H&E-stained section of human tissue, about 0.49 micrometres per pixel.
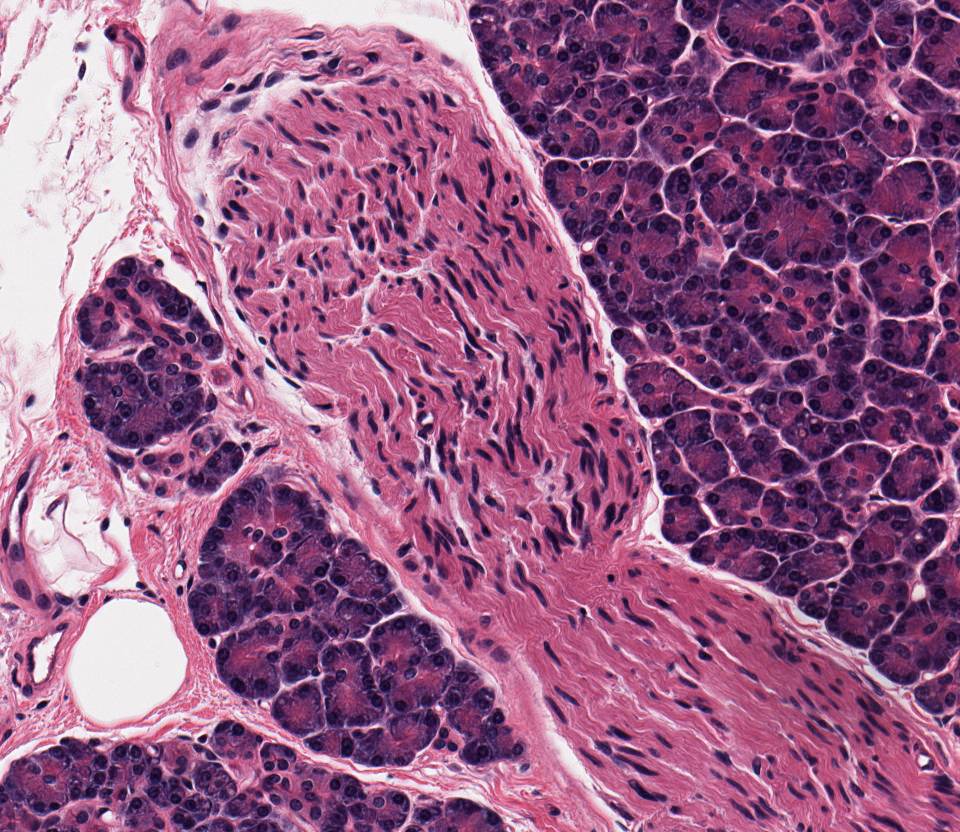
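Pancreas, stained with haematoxylin and eosin. The glandular tissue is built of acini; take one and you will see a rounded cluster of pyramidal cells around a tiny central lumen. Each acinar cell has deep purple basal cytoplasm, paler pink apical cytoplasm and a round nucleus sitting toward the base. Now follow the pink band: its fibres are wavy, and its nuclei are elongated and aligned along them.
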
